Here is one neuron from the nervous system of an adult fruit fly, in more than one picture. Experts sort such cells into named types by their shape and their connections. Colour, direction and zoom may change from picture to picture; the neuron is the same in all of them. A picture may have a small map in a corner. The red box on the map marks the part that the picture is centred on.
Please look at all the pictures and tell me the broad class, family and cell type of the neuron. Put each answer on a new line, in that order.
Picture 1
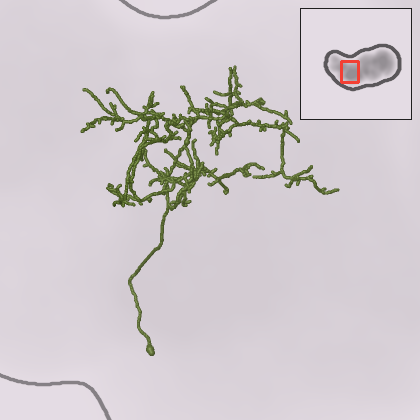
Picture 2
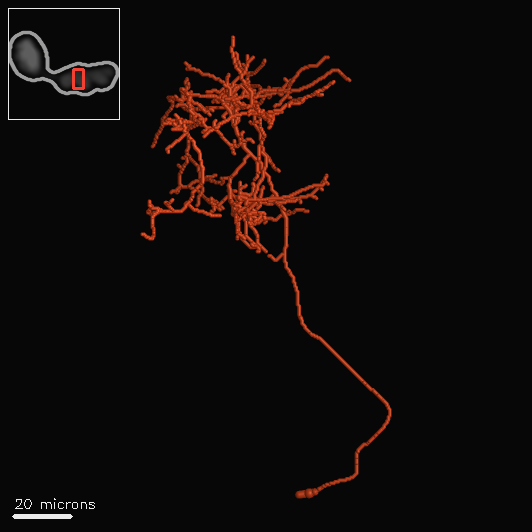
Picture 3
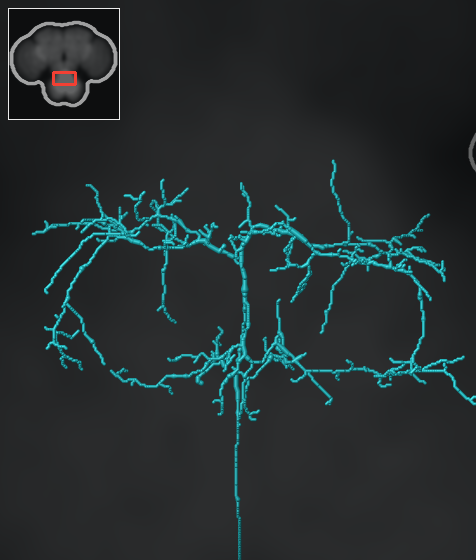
nerve-cord intrinsic neuron
hemilineage 00A
IN00A056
